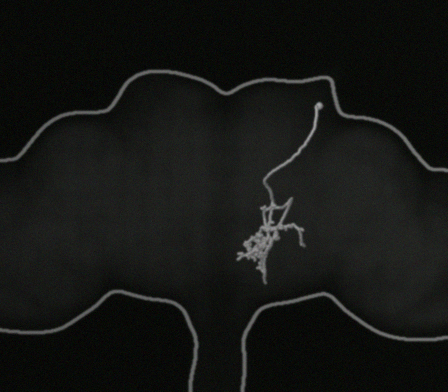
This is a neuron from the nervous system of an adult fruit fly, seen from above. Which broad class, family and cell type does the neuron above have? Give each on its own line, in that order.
central-brain intrinsic neuron
hemilineage AOTUv1_ventral
PS033_b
